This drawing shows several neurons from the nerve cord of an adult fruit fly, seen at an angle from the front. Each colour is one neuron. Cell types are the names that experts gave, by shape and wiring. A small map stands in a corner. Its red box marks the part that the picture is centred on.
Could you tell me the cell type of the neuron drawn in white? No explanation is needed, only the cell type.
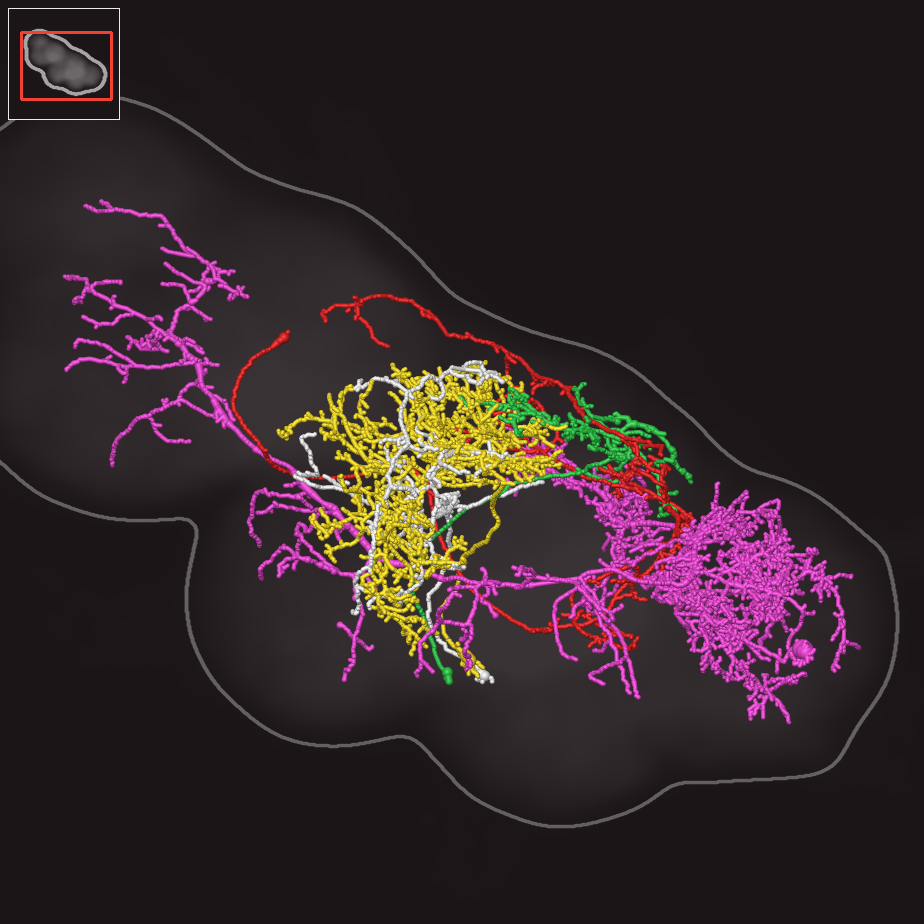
IN06B066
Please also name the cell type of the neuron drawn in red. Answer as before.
IN19B072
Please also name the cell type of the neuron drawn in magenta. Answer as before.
IN08B001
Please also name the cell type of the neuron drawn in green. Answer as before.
IN06B069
